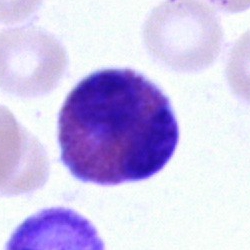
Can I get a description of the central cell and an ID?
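Fine reddish granules are scattered over the lower-left part of the cell, which stains a paler reddish-purple than the rest. The darkest, deep blue-purple staining runs along the right side, and the boundary between nucleus and cytoplasm is hard to make out. This is an eosinophil.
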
